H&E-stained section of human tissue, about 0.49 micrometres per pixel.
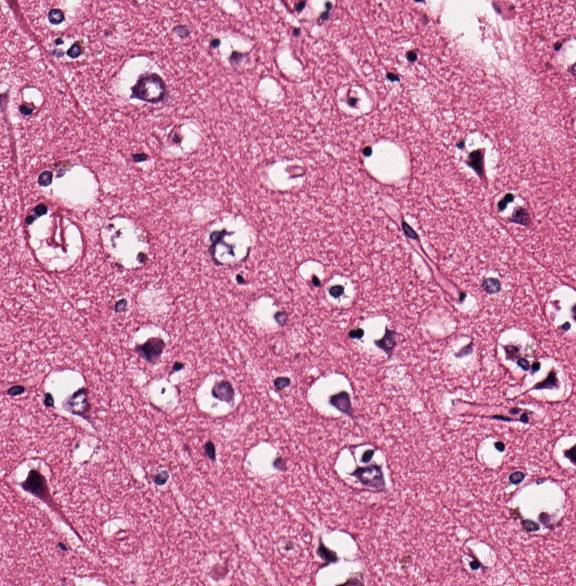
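Cerebral cortex, haematoxylin and eosin stain. A uniform pink fibrillary background fills the field, with cells scattered singly and no epithelium, glands or lumens. Larger neurons with dark, often angular or triangular profiles are spread evenly throughout. Some show a nucleus with a visible dark nucleolus within a rim of cytoplasm. Thin, elongated capillary-like profiles with slender elongated nuclei lie at centre-right and lower right.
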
